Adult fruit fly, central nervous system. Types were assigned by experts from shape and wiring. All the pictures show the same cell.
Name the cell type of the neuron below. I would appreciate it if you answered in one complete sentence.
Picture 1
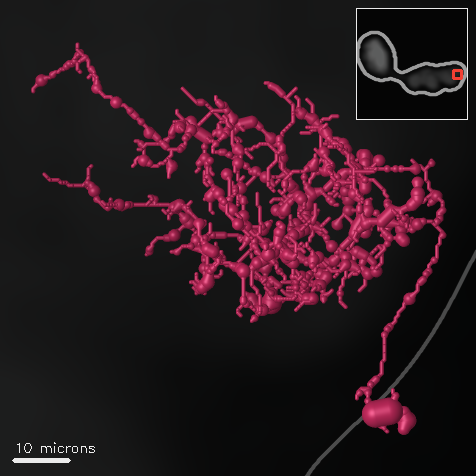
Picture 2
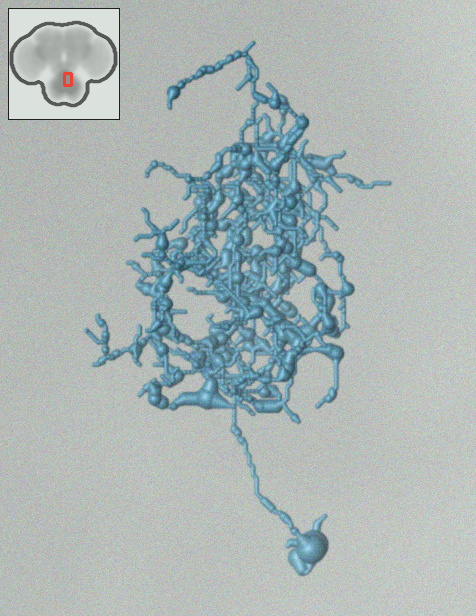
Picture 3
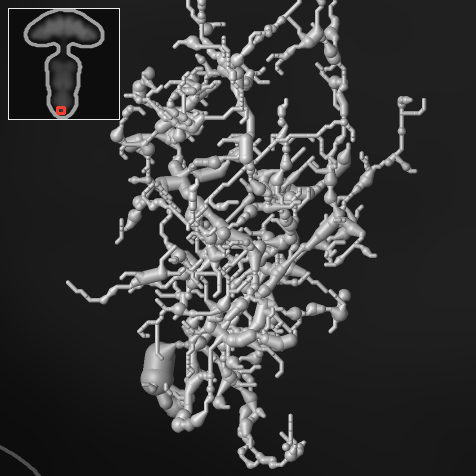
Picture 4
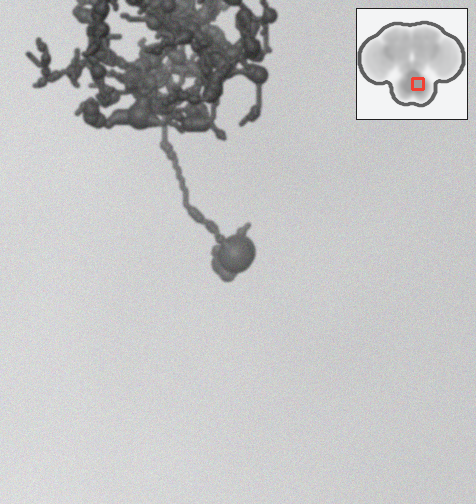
This neuron counts as a member of the cell type INXXX360.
